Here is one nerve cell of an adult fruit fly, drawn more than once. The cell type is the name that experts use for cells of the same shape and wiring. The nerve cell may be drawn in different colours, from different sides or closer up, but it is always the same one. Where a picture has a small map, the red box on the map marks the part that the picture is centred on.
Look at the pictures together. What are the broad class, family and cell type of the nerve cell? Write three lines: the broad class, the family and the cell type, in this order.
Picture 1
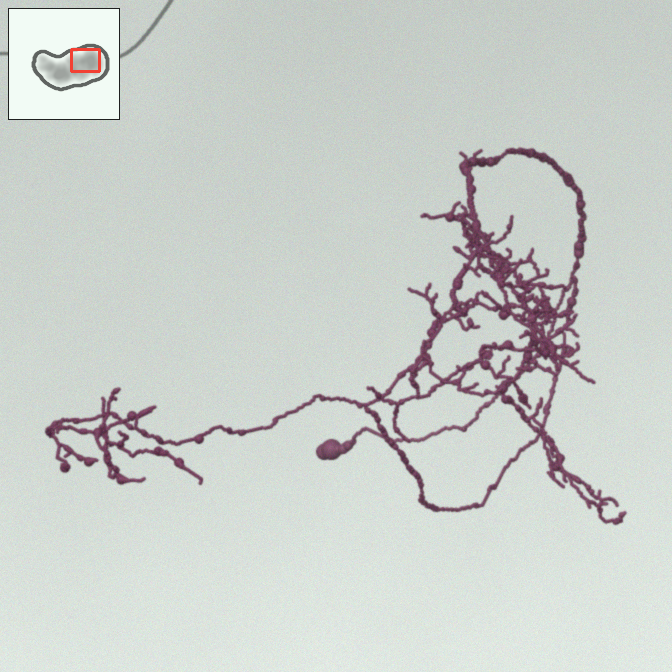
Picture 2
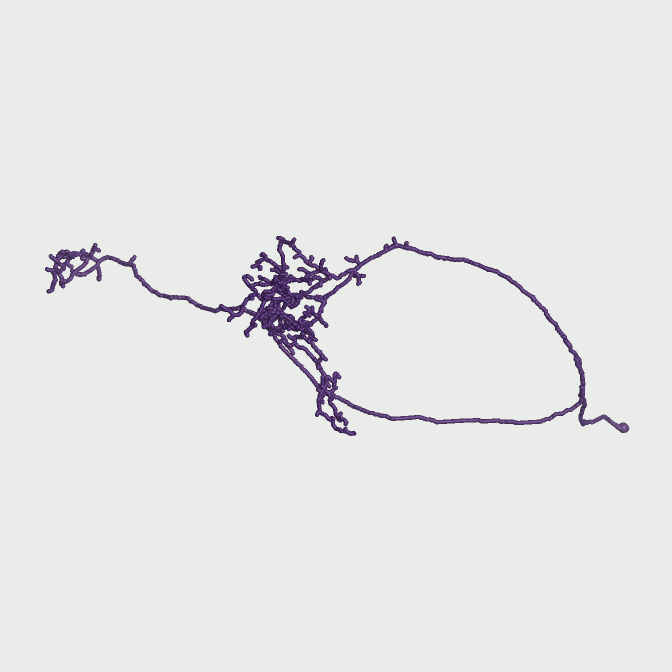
central-brain intrinsic neuron
hemilineage VLPl&p1_posterior
SMP568_a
